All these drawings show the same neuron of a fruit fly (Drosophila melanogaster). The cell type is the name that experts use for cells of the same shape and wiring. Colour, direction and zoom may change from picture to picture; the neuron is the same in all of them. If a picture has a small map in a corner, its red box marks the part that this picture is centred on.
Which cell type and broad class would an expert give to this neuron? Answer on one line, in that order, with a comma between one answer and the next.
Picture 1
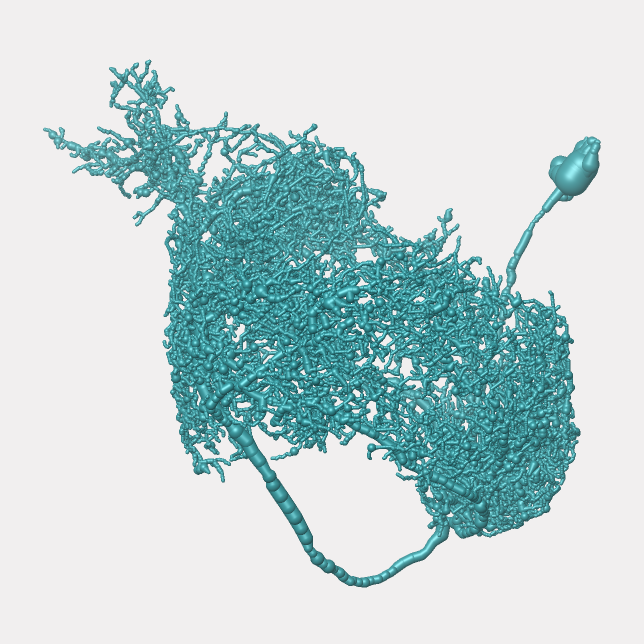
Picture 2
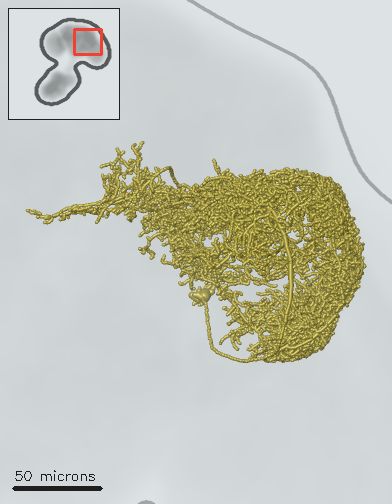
AVLP538, central-brain intrinsic neuron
